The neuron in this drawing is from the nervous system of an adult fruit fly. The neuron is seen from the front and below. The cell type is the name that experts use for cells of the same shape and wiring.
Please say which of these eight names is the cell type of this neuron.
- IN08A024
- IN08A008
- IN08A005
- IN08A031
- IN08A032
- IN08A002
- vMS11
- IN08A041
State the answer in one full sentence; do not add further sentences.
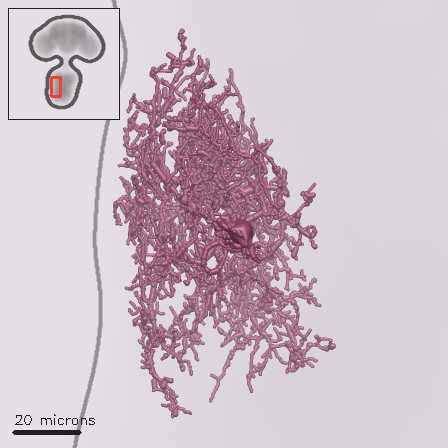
The cell type of this neuron is IN08A002.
